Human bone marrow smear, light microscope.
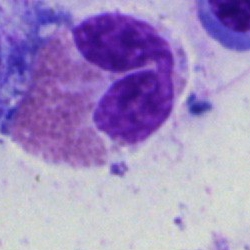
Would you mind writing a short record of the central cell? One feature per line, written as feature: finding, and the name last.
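Lobes: in the right half of the cell
Chromatin: dark purple, densely clumped
Nucleoli: none seen in either lobe
Cytoplasm: packed with pink-orange granules
Name: eosinophil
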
